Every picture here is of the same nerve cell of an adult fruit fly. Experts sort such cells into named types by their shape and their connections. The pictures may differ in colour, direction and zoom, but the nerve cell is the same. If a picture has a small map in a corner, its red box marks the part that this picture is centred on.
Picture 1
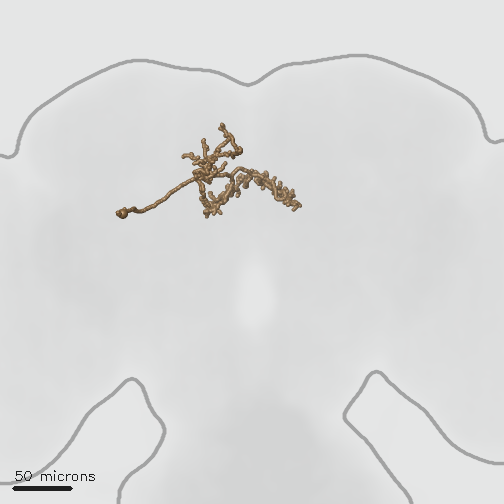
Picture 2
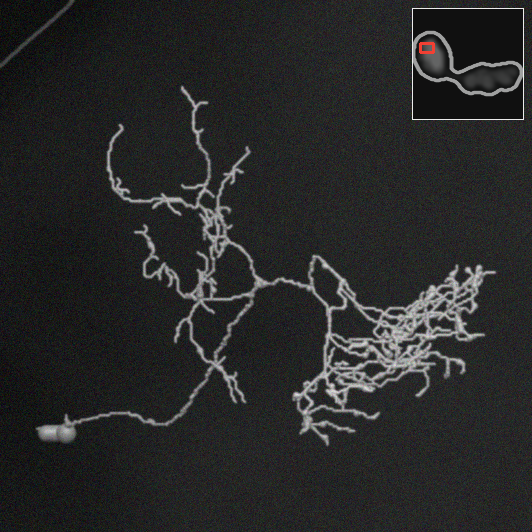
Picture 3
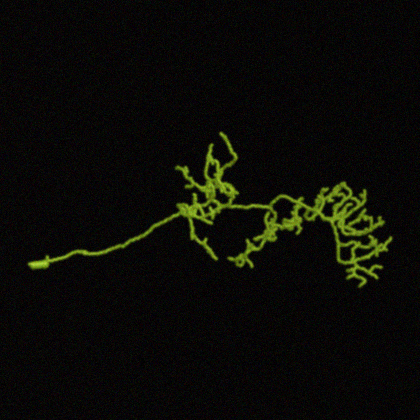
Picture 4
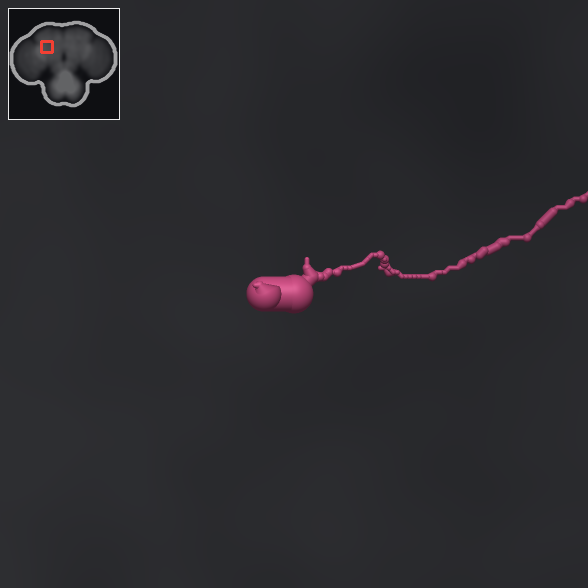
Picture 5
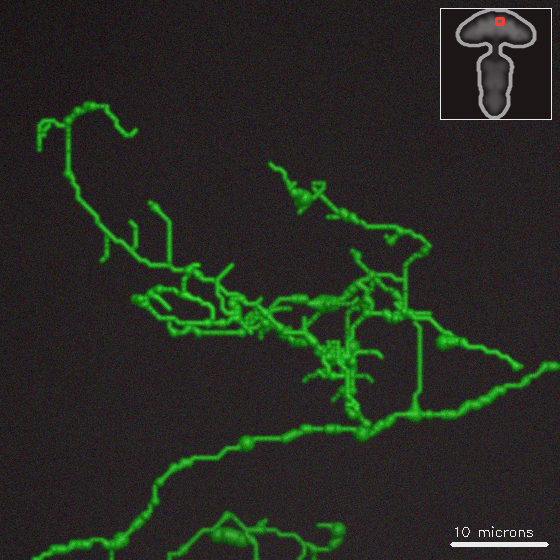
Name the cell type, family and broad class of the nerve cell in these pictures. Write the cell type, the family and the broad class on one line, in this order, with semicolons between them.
FB4Q_c; hemilineage AOTUv4_ventral; central-brain intrinsic neuron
